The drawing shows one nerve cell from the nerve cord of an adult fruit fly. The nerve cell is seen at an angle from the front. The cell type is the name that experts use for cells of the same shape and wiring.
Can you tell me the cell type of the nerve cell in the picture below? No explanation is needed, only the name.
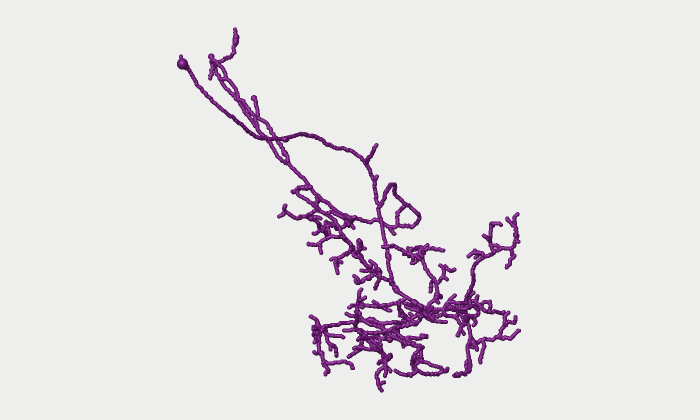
IN23B079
